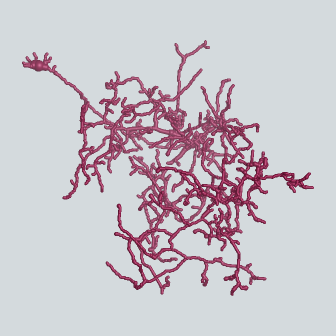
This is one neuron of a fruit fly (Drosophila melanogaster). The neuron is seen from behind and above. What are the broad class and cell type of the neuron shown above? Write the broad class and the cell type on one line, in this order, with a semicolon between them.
central-brain intrinsic neuron; GNG248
